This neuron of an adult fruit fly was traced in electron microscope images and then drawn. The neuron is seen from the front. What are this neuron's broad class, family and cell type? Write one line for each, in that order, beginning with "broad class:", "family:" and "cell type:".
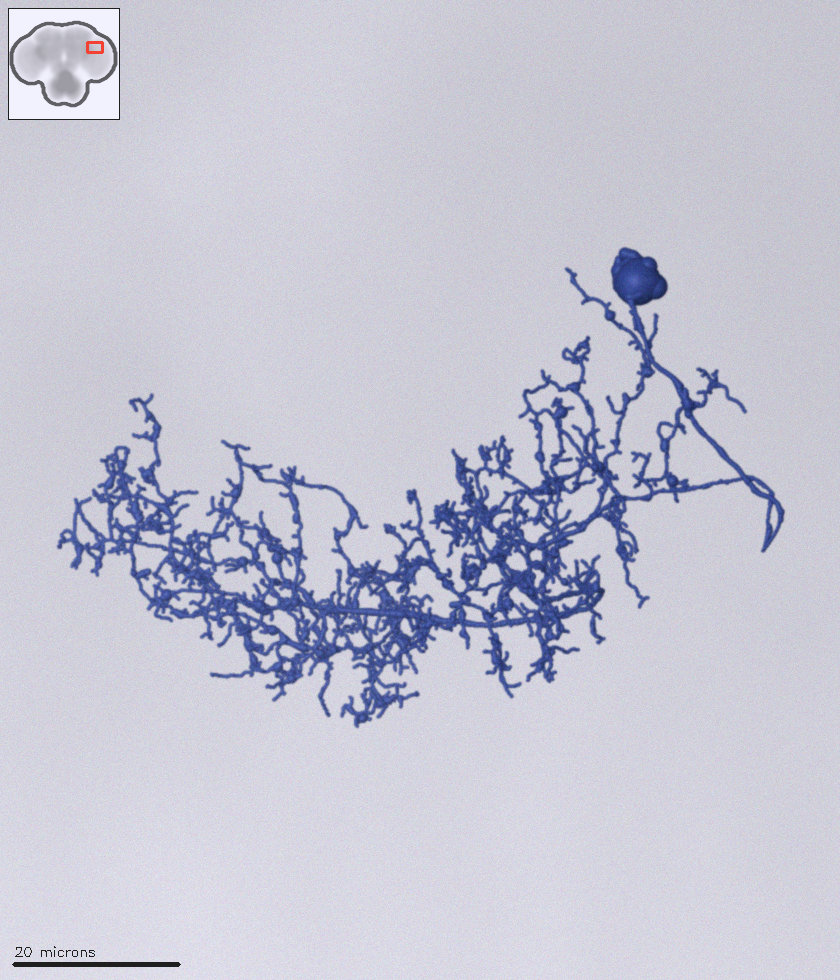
broad class: optic-lobe intrinsic neuron
family: TmY
cell type: TmY15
